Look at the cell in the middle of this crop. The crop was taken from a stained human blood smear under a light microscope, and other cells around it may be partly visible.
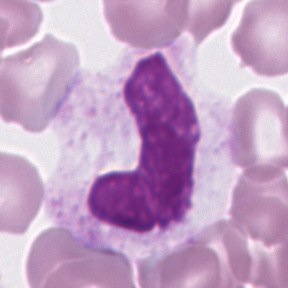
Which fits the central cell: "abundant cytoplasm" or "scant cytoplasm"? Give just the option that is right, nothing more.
Abundant cytoplasm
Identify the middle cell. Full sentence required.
The middle of this crop holds a band neutrophil.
